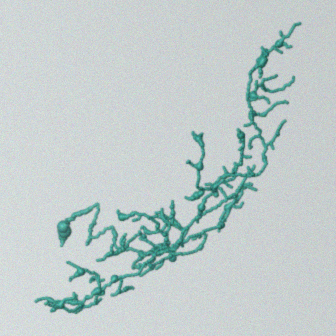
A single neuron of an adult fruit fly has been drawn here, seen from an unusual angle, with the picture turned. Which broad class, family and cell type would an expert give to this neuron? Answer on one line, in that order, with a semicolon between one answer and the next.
optic-lobe intrinsic neuron; Cm; Cm15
